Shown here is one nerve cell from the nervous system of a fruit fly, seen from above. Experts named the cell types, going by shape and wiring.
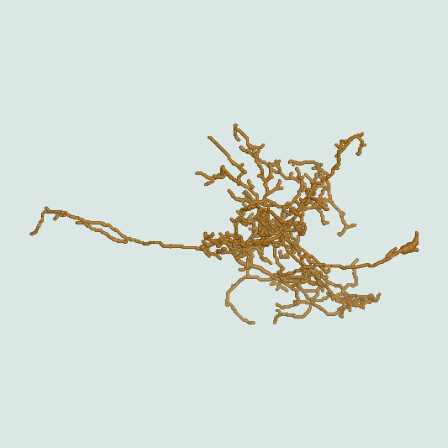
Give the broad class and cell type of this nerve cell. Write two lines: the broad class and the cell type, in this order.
central-brain intrinsic neuron
CB0510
